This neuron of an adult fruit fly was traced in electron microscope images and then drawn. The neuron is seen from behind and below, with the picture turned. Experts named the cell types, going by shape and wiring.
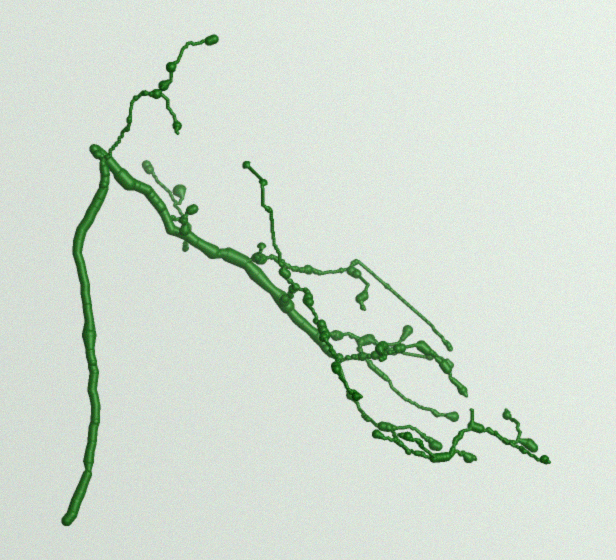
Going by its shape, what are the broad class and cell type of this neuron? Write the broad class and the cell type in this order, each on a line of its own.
sensory neuron entering the nerve cord
SNxx28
